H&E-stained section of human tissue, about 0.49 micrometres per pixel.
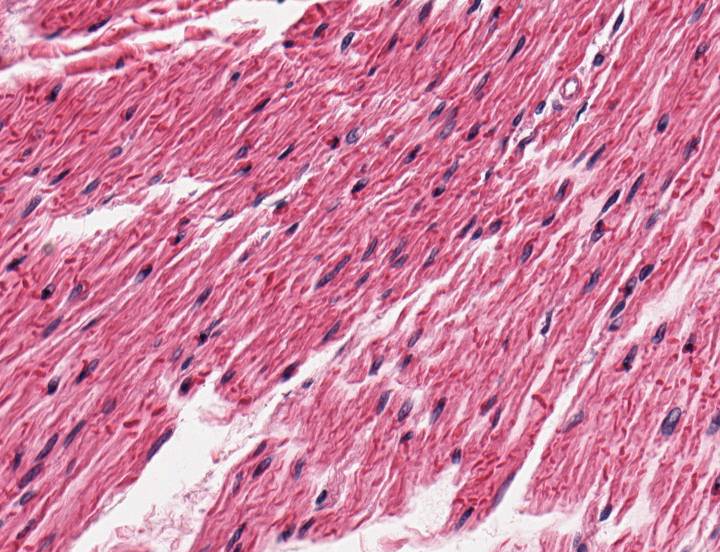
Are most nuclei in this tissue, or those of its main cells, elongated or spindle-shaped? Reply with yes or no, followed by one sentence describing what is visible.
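Yes. The nuclei are oval and elongated along the long axis of the fibres.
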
